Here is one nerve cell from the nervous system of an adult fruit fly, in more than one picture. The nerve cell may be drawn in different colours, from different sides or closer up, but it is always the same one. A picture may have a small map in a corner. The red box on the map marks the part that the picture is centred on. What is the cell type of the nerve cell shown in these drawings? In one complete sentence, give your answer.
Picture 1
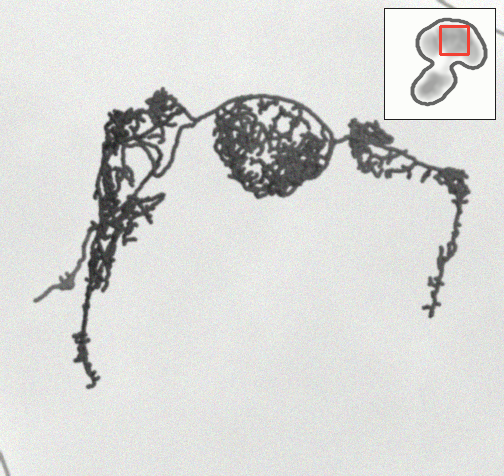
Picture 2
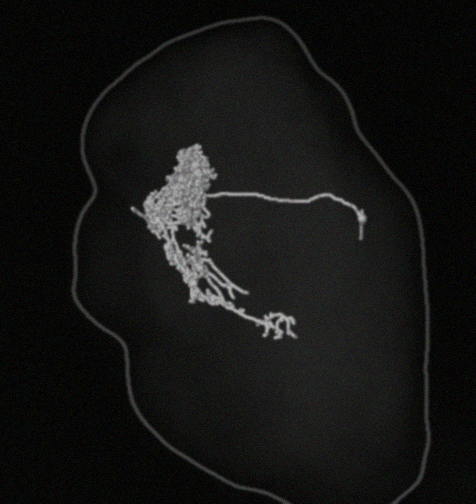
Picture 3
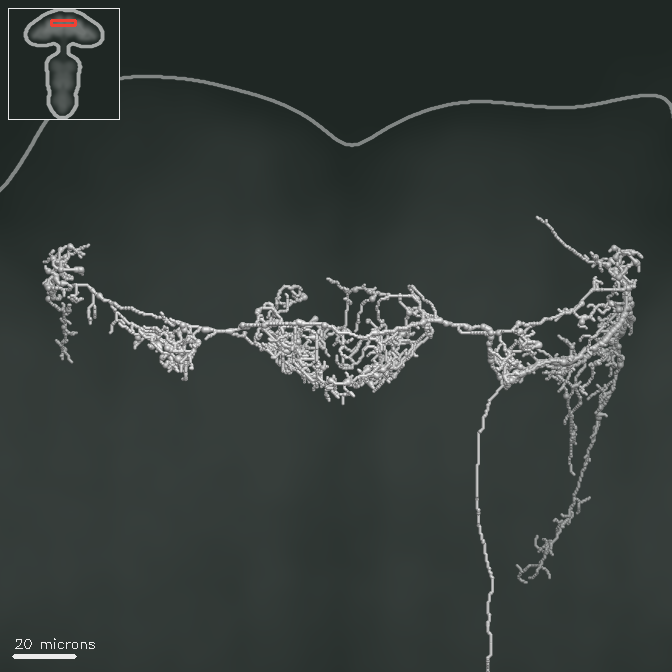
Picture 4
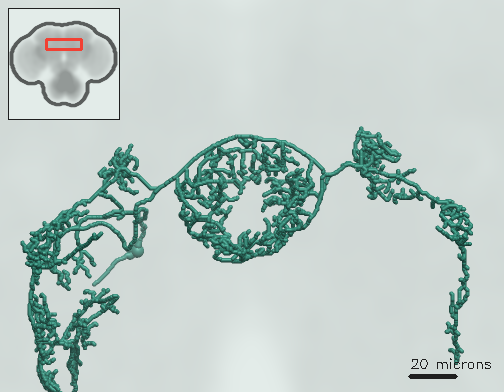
This particular nerve cell has the cell type ExR2.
